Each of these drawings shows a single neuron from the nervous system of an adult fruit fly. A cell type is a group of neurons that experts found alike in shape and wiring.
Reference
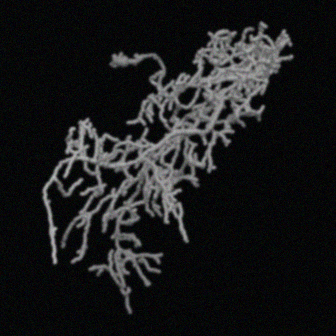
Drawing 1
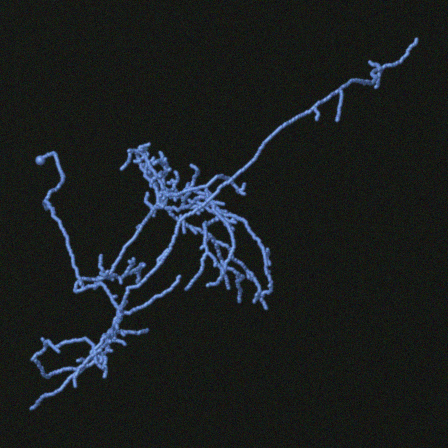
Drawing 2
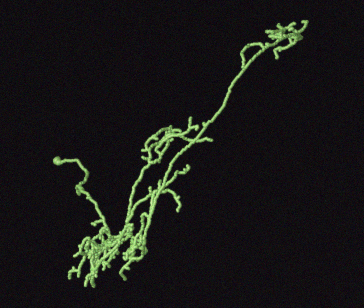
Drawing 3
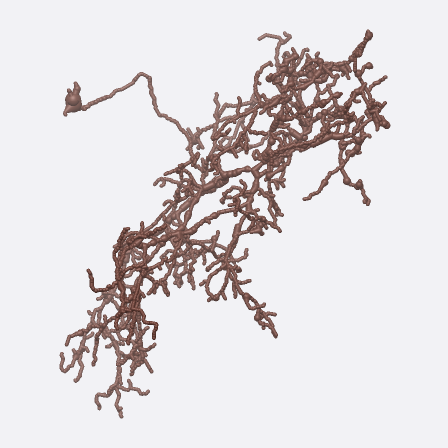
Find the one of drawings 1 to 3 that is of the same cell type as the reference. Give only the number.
3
